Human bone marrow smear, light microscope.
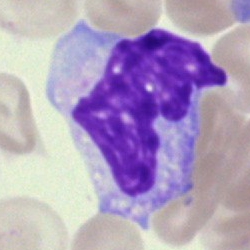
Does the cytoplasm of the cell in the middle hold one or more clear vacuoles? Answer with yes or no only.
Yes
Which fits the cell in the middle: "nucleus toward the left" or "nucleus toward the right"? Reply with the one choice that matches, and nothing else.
Nucleus toward the right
